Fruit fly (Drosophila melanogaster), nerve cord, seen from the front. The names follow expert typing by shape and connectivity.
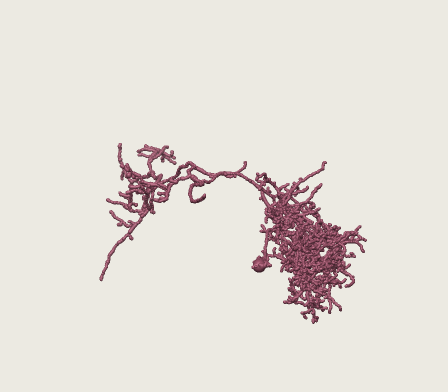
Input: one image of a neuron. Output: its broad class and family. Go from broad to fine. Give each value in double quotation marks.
"ascending neuron", "hemilineage 07B"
